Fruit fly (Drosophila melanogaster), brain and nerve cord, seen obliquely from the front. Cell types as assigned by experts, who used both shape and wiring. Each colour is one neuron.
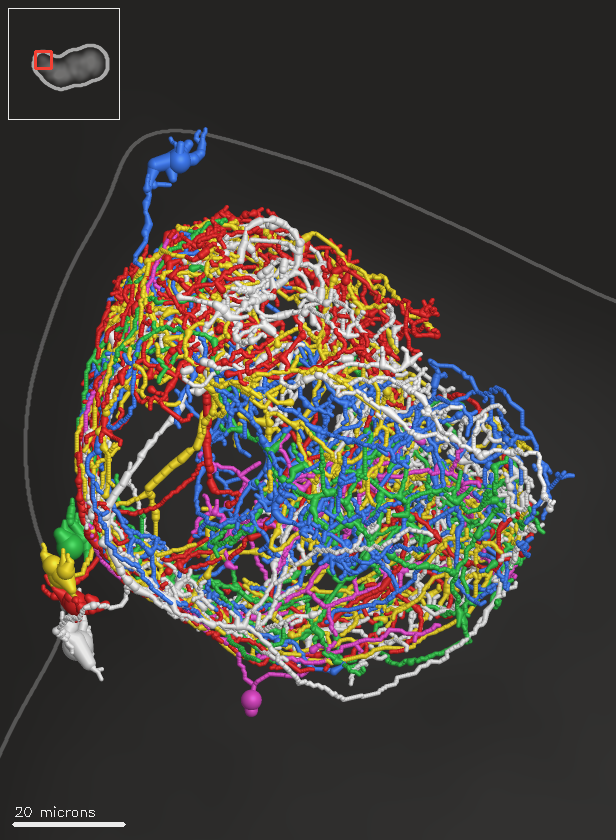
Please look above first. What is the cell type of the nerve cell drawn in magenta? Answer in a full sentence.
The cell type is INXXX456.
